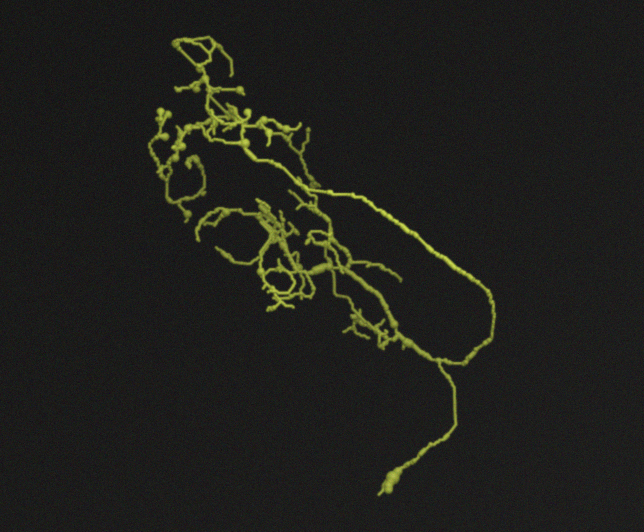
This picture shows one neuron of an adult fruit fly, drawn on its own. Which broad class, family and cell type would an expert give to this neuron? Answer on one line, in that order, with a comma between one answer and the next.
central-brain intrinsic neuron, hemilineage SLPal2, CB1923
